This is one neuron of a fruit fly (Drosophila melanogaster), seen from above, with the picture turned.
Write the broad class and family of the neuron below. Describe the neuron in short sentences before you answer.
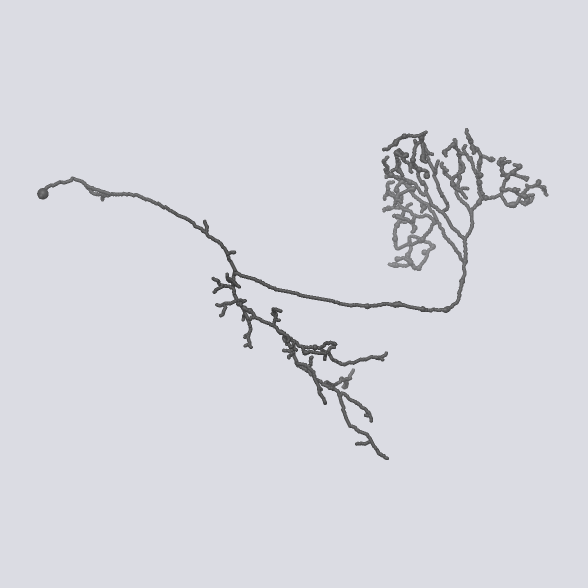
Dozens of branch ends can be seen. As drawn here it is wider than it is tall. This is a central-brain intrinsic neuron. The family is hemilineage DL1_dorsal.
